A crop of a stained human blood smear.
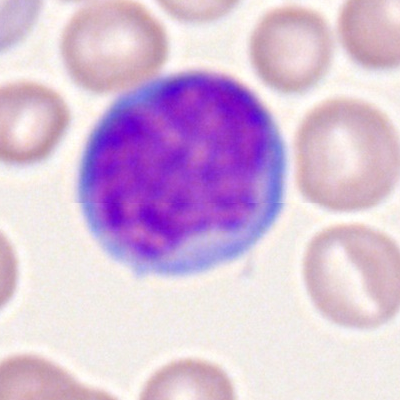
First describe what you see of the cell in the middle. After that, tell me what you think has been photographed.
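Most of this cell is nucleus. Its chromatin is clumped into dark purple patches, with paler areas in between. There are no granules and no vacuoles in the cytoplasm. It's a monocyte, this one.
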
